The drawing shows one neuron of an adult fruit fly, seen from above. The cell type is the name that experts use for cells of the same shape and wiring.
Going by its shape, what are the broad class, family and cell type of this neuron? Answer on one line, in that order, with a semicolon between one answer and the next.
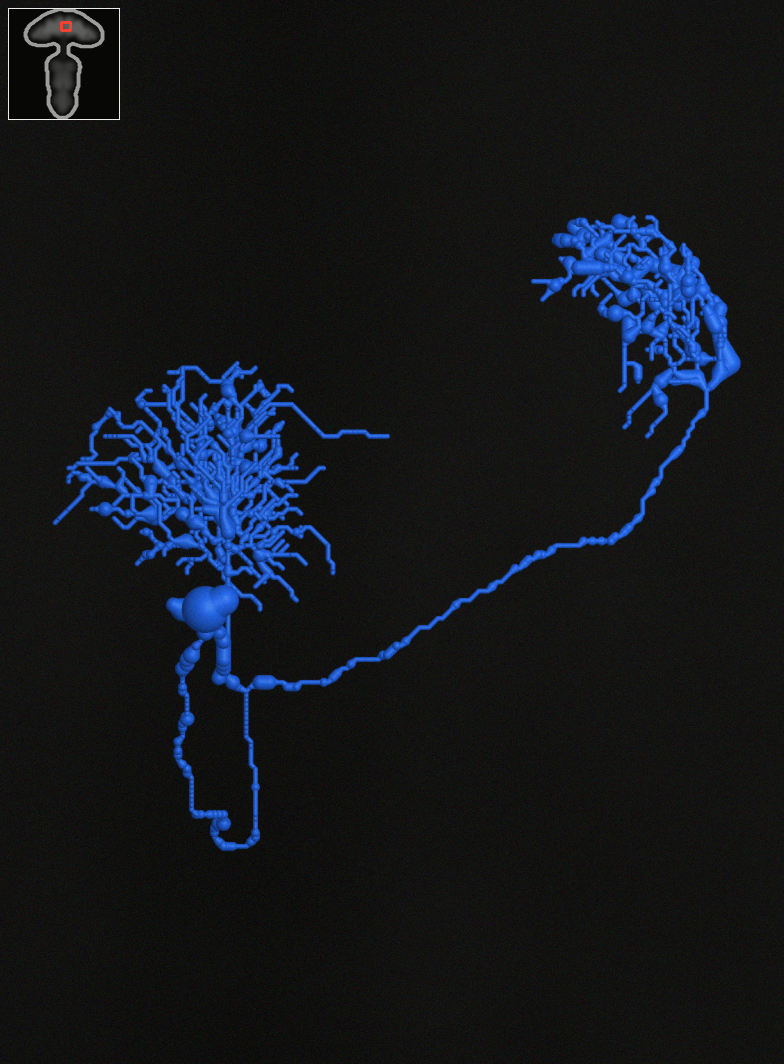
central-brain intrinsic neuron; class CX; hDeltaE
